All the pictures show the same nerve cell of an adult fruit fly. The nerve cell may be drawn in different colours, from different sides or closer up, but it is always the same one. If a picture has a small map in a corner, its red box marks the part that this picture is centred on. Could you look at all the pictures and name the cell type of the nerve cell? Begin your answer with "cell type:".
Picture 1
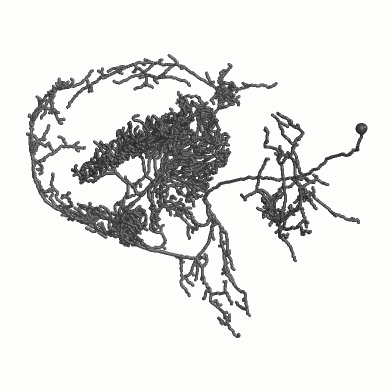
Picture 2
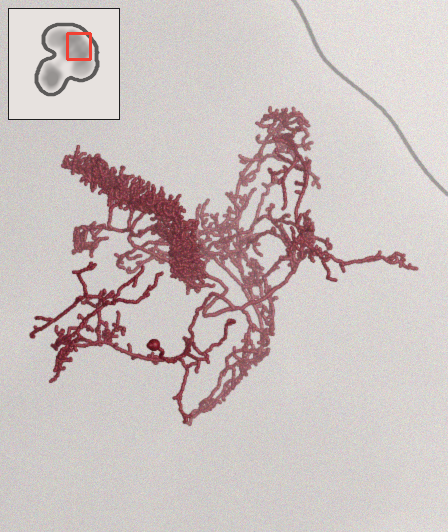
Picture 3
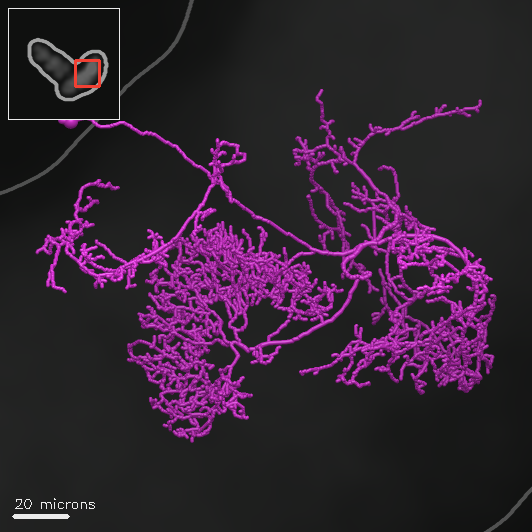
cell type: FB4M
